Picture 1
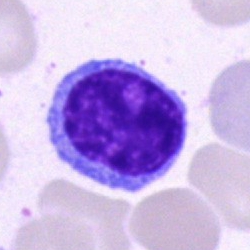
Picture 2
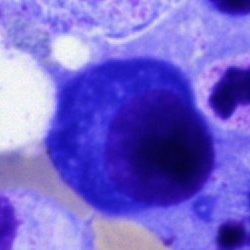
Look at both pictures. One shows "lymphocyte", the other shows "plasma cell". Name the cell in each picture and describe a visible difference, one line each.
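Picture 1: lymphocyte. The nucleus fills most of the cell.
Picture 2: plasma cell. The cytoplasm is abundant and stains a deep blue.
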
